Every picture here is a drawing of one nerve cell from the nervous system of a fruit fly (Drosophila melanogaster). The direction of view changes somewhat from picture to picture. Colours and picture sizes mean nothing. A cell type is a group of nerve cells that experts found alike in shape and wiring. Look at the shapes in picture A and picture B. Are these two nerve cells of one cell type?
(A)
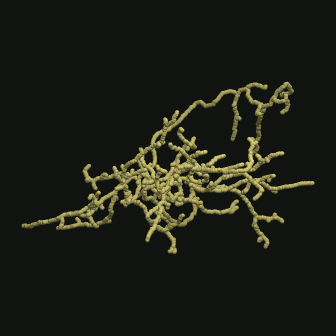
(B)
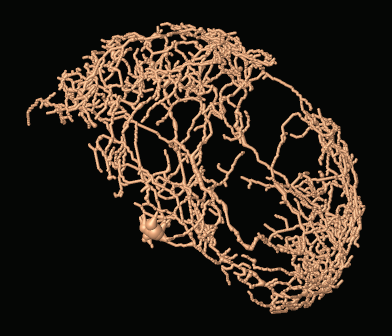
no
